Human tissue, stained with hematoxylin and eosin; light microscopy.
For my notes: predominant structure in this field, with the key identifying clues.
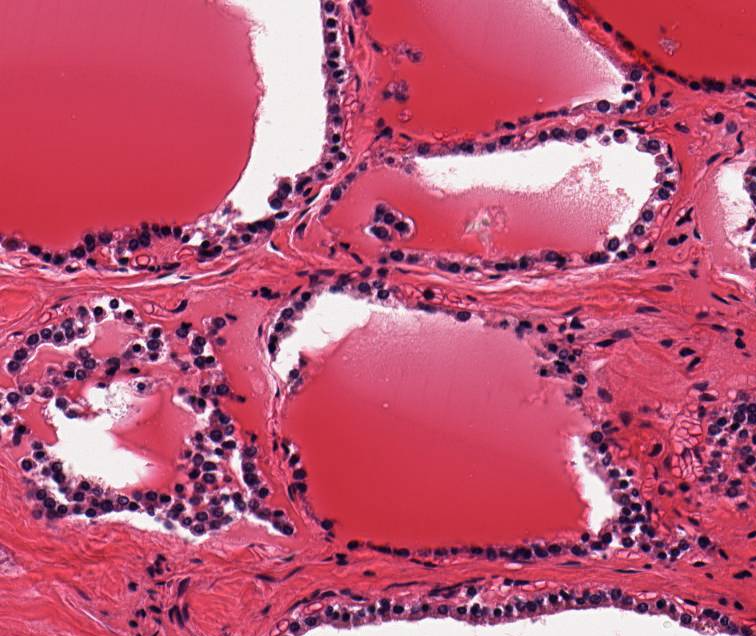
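Thyroid follicle, I think, makes up most of this field. Large, closed follicles are packed side by side, their lumens full of homogeneous deep pink material, each lined by a single layer of low cuboidal to flattened cells.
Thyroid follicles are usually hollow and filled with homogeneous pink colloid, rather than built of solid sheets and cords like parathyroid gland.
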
